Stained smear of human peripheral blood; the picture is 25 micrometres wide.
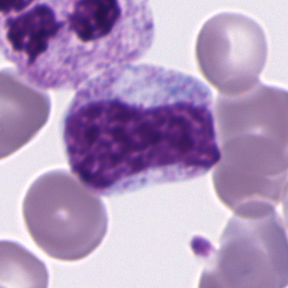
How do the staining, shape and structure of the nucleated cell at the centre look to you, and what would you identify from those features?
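The cell has a smooth outline with no surface projections. Its nucleus is a broad band stretched horizontally across the cell, and no nucleoli are visible in it. Fine purple granules are scattered through the cytoplasm. The cell is a metamyelocyte.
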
